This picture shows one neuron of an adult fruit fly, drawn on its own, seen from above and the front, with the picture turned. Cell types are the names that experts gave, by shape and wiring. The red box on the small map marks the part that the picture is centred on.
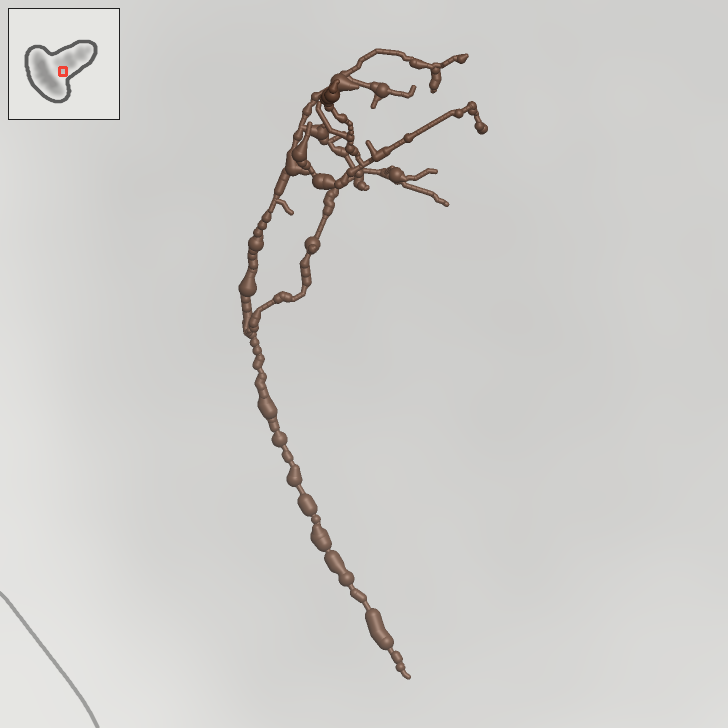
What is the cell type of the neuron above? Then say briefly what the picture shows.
It is of cell type LgLG1b. Its broad class is sensory neuron entering the nerve cord. The drawing shows no cell body. In this view it is more than twice as tall as it is wide.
